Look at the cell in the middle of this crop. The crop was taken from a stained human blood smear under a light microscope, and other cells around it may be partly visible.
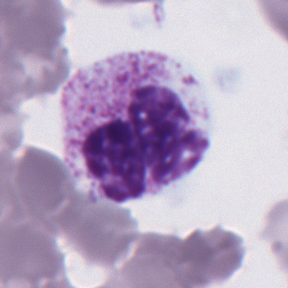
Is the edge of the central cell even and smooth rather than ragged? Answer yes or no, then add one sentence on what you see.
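Yes. The cell has a round, smooth outline.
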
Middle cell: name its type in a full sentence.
The centrally placed cell is classified as a neutrophil.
